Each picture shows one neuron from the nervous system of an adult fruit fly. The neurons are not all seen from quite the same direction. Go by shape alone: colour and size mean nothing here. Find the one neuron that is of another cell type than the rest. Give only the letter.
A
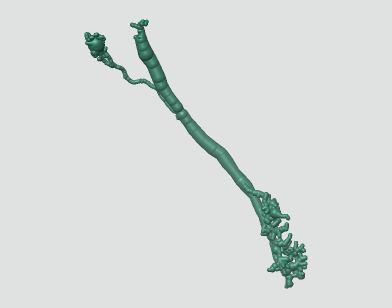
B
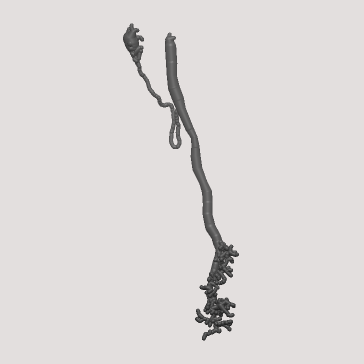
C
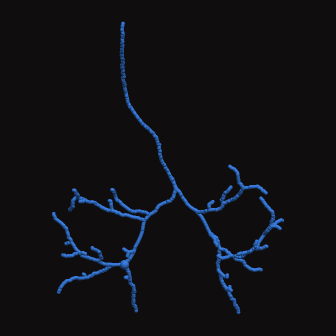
C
